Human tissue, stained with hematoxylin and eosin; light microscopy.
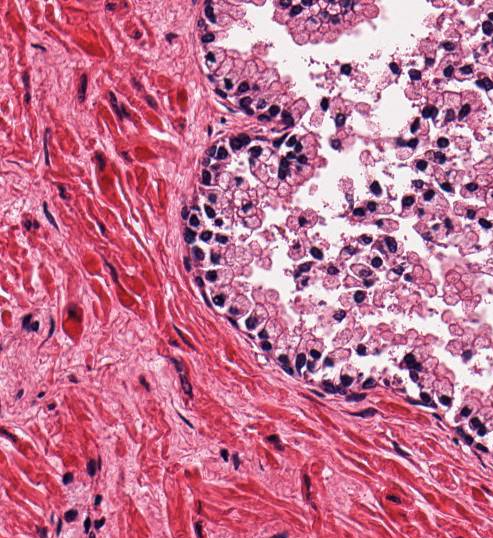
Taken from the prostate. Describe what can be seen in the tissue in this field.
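Notice the border where the cell-filled space meets the fibrous tissue: it's lined by cells whose dark nuclei make a row along it. In the upper right the cells have pale pink, foamy-looking cytoplasm and distinct cell borders, with small, round, darkly stained nuclei. Scattered through the fibrous tissue are elongated, spindle-shaped dark nuclei.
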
